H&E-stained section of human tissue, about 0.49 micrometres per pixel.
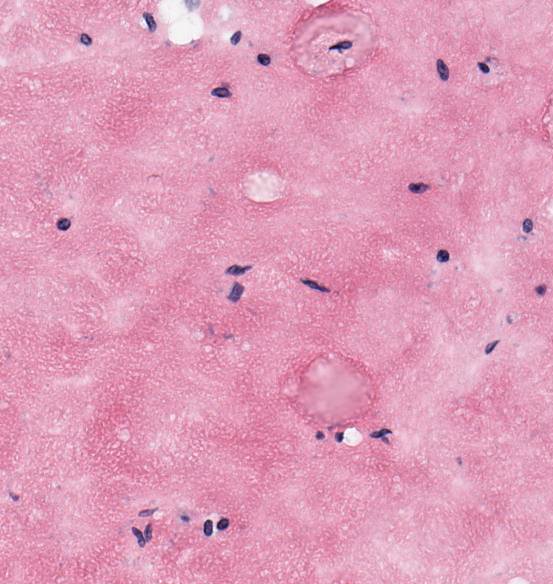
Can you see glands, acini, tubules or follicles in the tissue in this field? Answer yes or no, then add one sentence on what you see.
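No. No epithelium, glands or fat cells are present in the field.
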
